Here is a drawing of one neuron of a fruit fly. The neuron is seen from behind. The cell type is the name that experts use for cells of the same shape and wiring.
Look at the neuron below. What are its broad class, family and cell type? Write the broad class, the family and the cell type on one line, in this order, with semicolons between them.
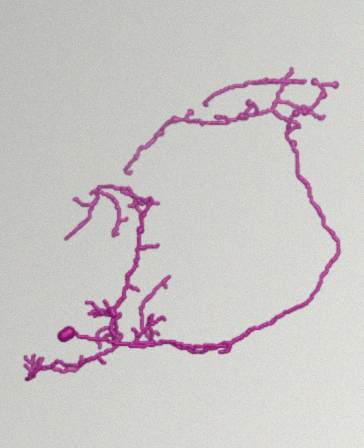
central-brain intrinsic neuron; hemilineage LHp3; CB2148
